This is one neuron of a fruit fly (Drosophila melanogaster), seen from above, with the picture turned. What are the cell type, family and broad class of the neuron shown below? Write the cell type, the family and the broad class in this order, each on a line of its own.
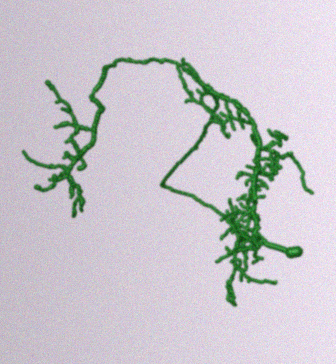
PS353
hemilineage LB6
central-brain intrinsic neuron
